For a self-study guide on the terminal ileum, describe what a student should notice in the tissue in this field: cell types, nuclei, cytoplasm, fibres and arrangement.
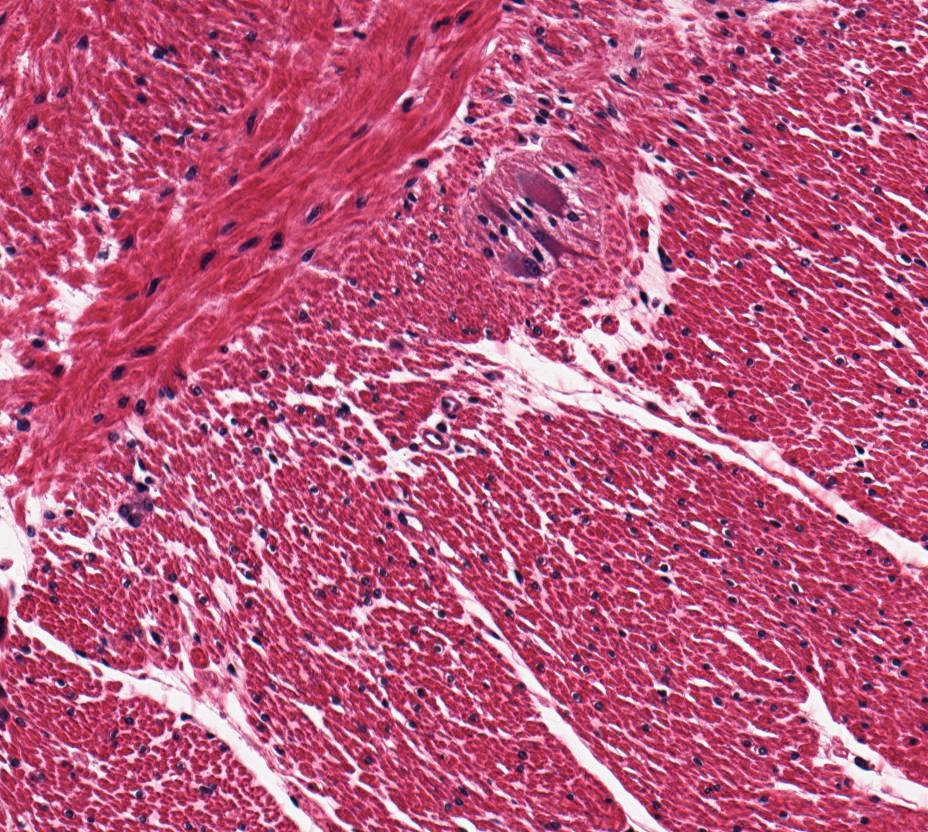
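The field consists mostly of muscle cut in cross section and grouped into bundles. In the cross-cut muscle, nuclei appear as small round dark dots scattered among the fibres. A lengthwise band at the upper left has elongated, dark nuclei. Muscle cytoplasm throughout stains deep pink-red.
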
